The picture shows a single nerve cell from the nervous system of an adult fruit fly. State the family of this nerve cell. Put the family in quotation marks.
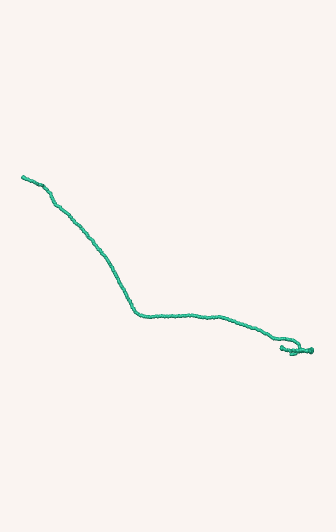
"class olfactory"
